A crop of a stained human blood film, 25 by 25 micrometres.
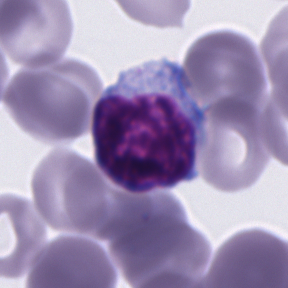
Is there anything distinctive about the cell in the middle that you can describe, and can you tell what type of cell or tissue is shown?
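Cell about 12 by 11 micrometres, outline irregular, edge ragged along the top. Nucleus about 10 by 9 micrometres, filling about 70% of the cell's area, placed toward the bottom of the cell. Chromatin dense, coarsely clumped, dark purple. Cytoplasm pale blue, most of it forming a cap above the nucleus. Identification: typical lymphocyte.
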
